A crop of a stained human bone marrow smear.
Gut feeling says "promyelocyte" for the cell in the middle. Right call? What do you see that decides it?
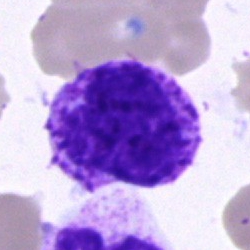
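Promyelocyte does not fit; this cell is a basophil. Nucleus deep purple with darker clumped areas: weighs against promyelocyte.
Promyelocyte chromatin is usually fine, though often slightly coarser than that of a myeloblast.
Outline roughly round; no clear vacuoles seen.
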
